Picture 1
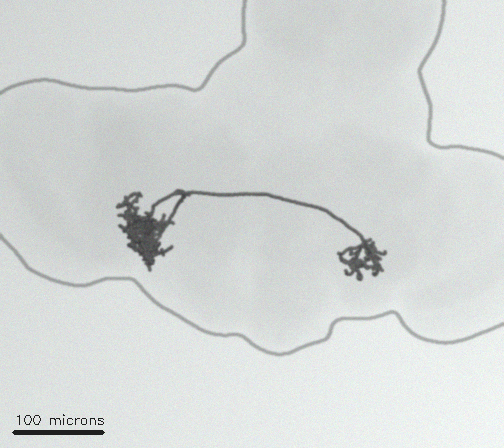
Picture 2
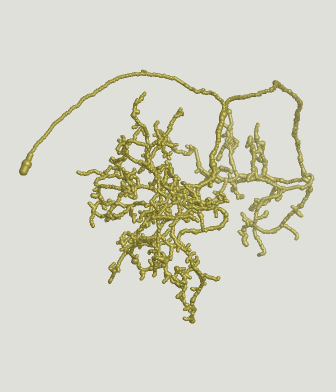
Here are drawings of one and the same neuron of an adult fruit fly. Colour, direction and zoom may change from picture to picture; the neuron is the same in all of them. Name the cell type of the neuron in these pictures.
AVLP203_c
